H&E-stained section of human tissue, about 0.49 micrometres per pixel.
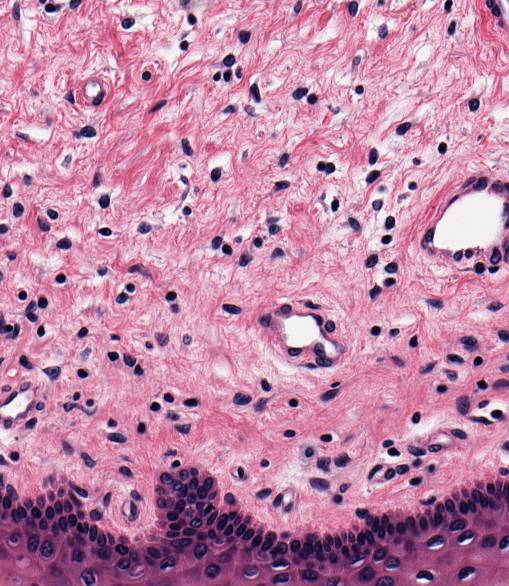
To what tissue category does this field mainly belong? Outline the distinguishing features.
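Most of this field, above the band of epithelium along the bottom edge, is dense connective tissue. Look at the stroma: loose, wavy pink collagen fibres running in many directions.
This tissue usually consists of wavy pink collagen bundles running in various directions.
Now compare the epithelium below: it is stratified, with a crowded basal layer of dark, closely packed nuclei.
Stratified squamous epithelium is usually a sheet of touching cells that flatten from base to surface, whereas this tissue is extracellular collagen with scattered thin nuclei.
The boundary between the two undulates rather than running straight.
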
